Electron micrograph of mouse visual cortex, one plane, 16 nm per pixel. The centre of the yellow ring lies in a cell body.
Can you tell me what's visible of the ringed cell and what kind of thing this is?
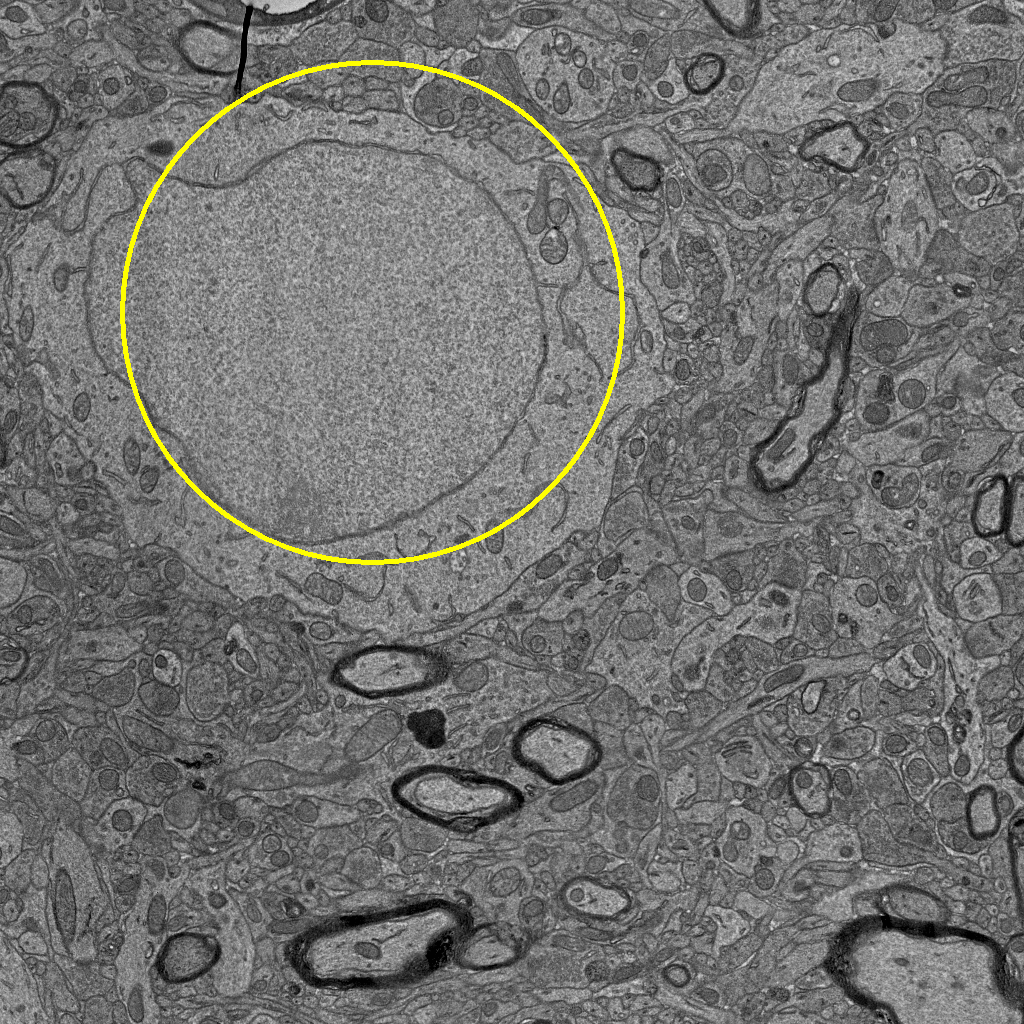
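In this section the whole outline of the large, round nucleus is present. Its nuclear envelope is smooth apart from a gentle wave at the upper left. Pale, finely dispersed chromatin fills it, and no heavy clumps line the envelope. The surrounding cytoplasm is pale and contains few visible organelles. This is an excitatory neuron.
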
